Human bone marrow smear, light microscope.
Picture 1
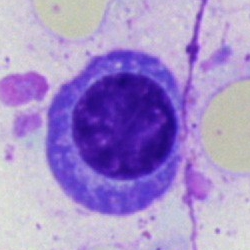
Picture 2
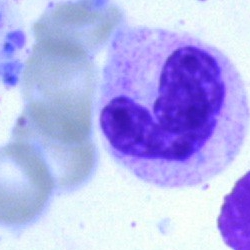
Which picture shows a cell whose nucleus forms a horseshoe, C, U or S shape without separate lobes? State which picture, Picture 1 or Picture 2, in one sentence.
Picture 2 shows a cell whose nucleus forms a curved band without separate lobes.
